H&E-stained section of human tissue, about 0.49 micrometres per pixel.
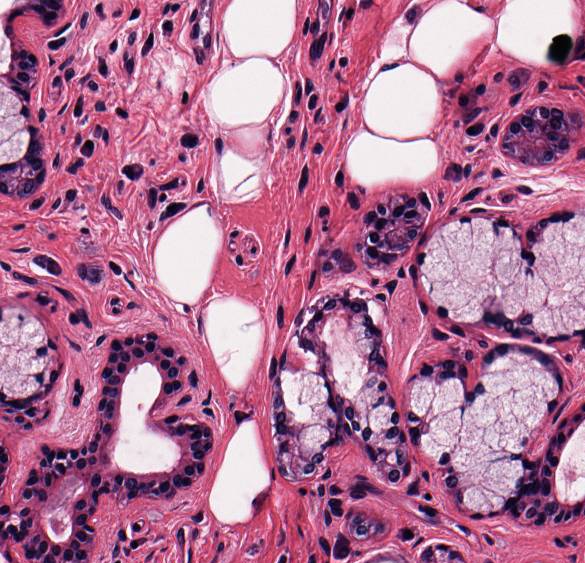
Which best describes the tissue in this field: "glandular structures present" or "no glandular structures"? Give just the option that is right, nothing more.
Glandular structures present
